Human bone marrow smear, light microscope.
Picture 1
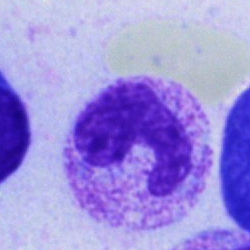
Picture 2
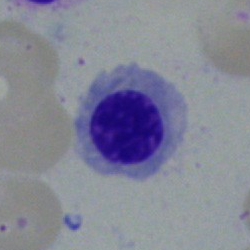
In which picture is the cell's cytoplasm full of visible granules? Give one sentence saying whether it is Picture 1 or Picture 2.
Many visible granules are present in the cytoplasm of the cell in picture 1.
